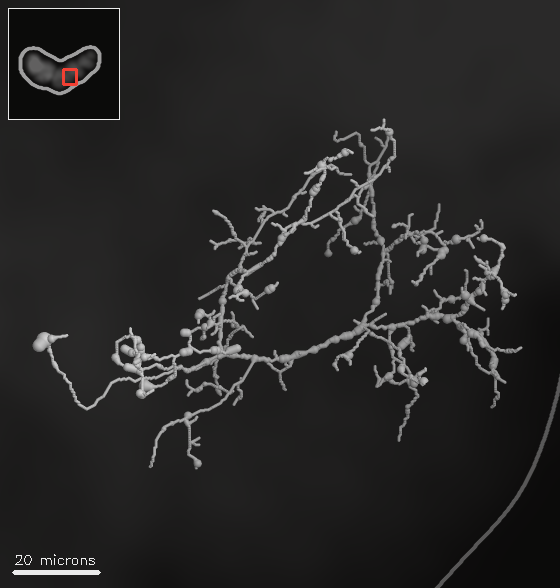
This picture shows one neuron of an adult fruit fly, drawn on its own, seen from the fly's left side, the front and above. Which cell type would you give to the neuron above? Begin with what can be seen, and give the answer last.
The cell body can be seen on the left of the picture. From left to right in the picture it spans about 120 microns. It is a nerve-cord intrinsic neuron. Its cell type is IN16B083.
